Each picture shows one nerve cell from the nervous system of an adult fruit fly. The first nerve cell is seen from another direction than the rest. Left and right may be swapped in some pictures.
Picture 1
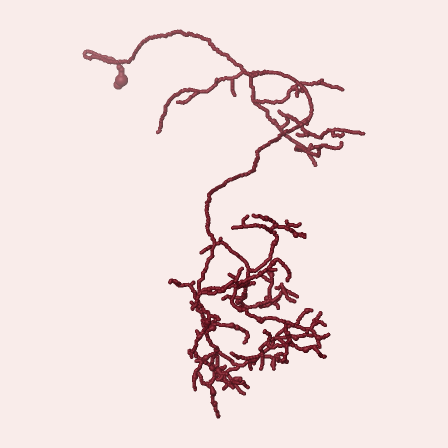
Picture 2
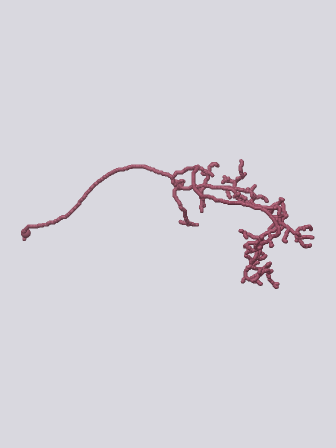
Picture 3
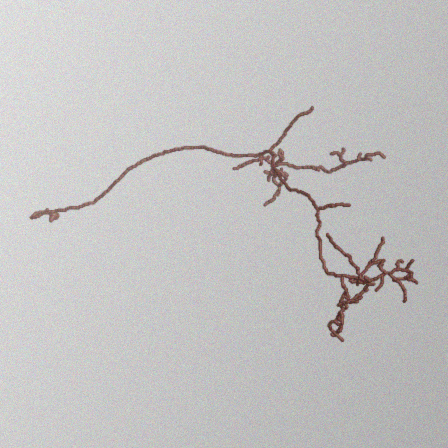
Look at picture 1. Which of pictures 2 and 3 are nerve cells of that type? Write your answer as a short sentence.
Picture 2 is of the same cell type.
